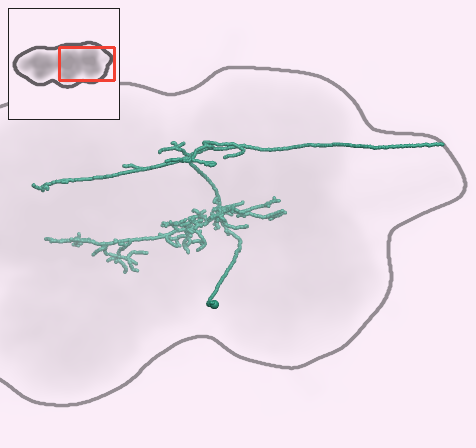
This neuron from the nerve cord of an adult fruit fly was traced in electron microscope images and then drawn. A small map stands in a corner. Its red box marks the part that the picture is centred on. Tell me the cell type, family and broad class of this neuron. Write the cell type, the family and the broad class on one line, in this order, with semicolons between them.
AN06A095; hemilineage 06A; ascending neuron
